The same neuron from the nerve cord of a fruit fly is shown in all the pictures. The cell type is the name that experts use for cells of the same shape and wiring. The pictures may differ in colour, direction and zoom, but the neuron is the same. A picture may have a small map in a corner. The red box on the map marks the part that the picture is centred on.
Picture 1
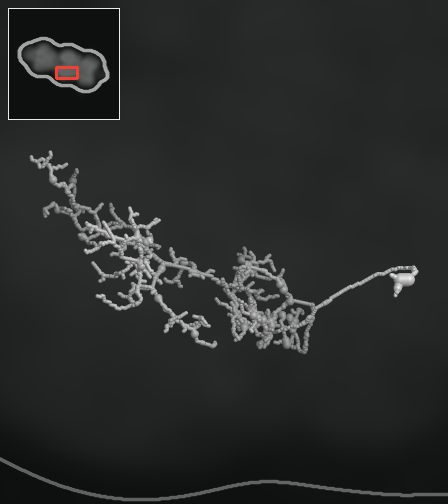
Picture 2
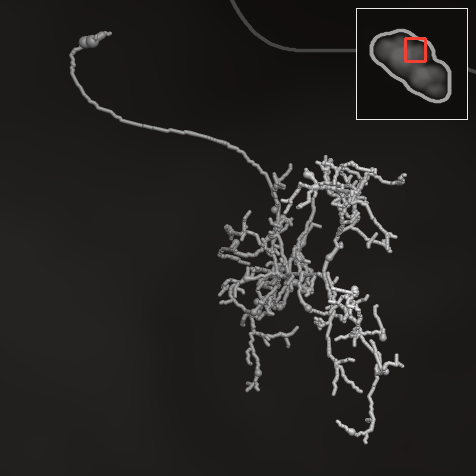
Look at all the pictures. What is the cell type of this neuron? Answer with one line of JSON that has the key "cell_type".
{"cell_type": "IN16B125"}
